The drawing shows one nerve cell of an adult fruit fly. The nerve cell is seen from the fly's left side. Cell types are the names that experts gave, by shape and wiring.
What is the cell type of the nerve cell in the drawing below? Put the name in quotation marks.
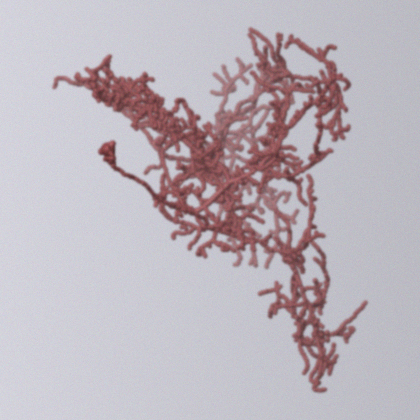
"LoVC12"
